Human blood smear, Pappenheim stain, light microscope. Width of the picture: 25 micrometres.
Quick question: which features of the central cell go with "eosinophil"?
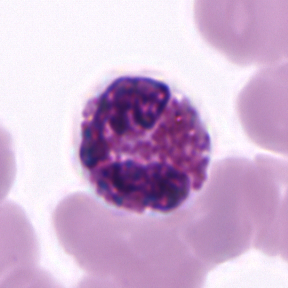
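Fits eosinophil: nucleus in two large lobes, one at the top of the cell and one at the bottom, linked by a band of nucleus along the left side.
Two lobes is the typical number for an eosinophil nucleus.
Cytoplasm packed with coarse granules.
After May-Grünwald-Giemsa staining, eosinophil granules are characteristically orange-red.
Does not quite fit: these granules are reddish-pink rather than orange-red. Cell about 12 micrometres across.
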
